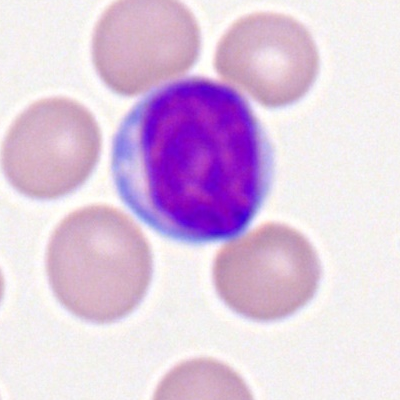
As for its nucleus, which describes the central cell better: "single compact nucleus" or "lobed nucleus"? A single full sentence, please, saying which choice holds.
Its nucleus forms a single compact mass of round, oval or kidney shape.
